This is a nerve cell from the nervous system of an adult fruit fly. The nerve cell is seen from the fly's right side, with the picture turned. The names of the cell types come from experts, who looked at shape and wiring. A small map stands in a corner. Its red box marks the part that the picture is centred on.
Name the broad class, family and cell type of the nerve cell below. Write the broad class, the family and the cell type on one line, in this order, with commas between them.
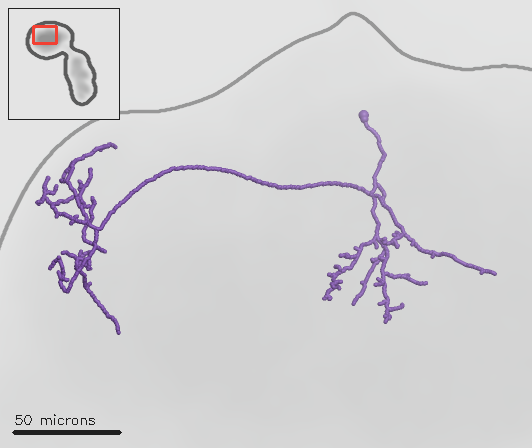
central-brain intrinsic neuron, hemilineage FLAa2, CB4225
